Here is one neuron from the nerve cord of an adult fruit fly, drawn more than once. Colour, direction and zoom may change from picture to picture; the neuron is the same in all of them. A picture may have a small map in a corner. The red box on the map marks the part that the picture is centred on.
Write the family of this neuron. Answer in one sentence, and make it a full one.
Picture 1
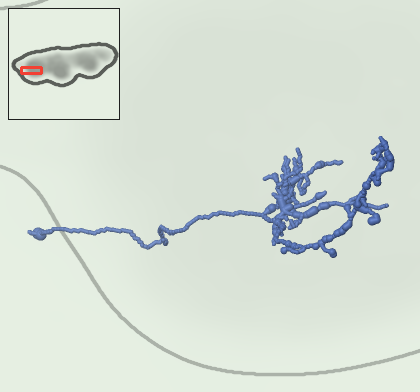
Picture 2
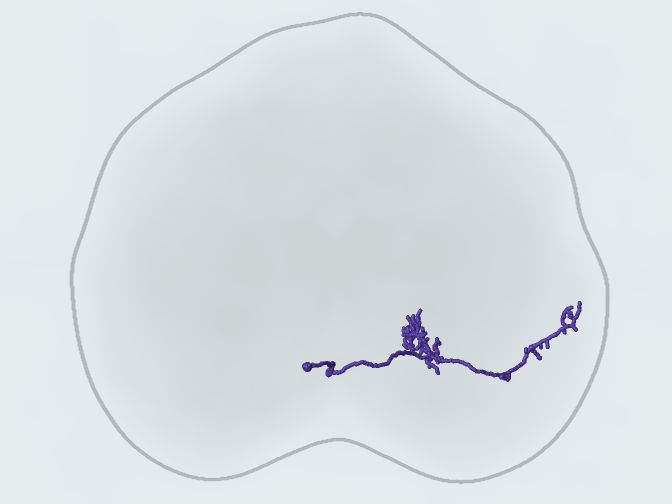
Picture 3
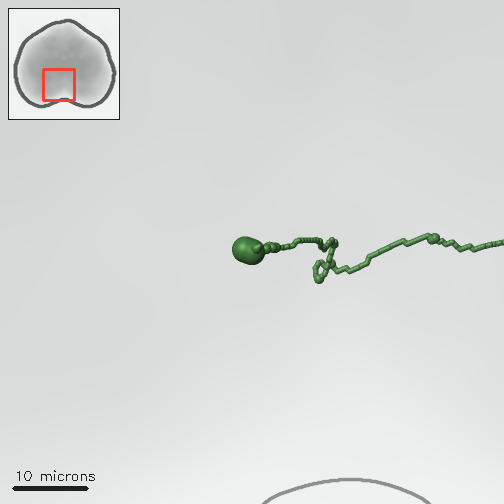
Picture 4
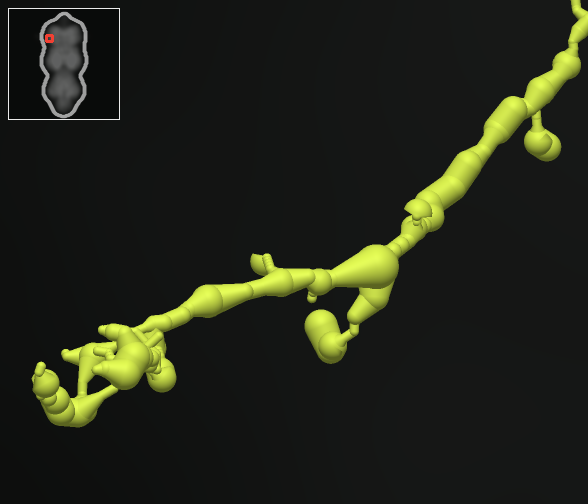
For family, the neuron is given as hemilineage 14A.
